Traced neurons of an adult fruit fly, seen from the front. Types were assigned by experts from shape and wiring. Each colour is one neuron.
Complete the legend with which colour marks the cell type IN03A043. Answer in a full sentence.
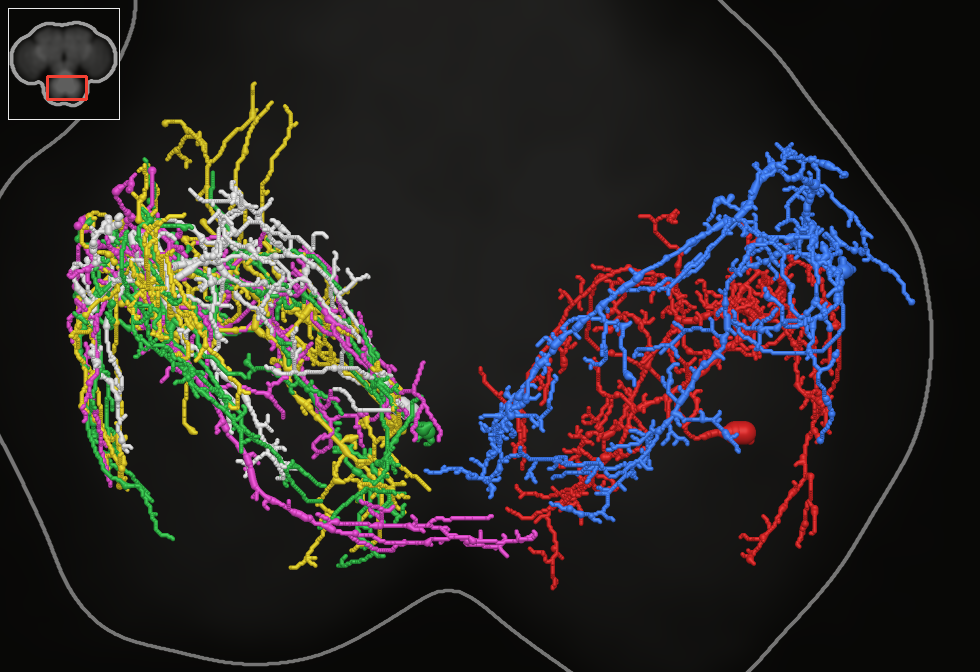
The colour is red.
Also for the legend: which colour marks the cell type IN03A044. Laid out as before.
The colour is yellow.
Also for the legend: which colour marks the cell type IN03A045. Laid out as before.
The colour is blue.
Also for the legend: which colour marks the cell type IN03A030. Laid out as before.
The colour is white.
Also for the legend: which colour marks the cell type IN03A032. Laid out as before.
The colour is green.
